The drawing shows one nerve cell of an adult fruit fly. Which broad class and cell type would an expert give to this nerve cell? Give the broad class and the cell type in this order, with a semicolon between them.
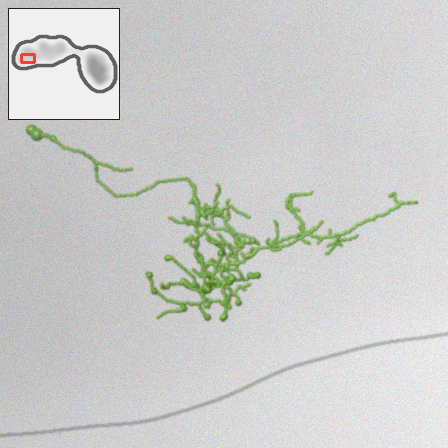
nerve-cord intrinsic neuron; INXXX443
